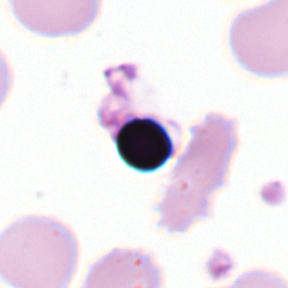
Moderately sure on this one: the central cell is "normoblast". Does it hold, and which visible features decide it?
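Chromatin: uniformly dense and almost black, with no visible texture.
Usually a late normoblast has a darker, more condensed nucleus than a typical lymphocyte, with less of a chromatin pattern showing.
This point goes to normoblast. Cytoplasm: scant and pale pinkish-lilac.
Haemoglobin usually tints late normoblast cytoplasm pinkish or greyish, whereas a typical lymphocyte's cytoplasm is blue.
Again this favours normoblast over typical lymphocyte. Also seen: no nucleoli, cytoplasm trailing raggedly off to the upper left, the nucleus sitting at the lower right edge of the cell, and a thin bright bluish fringe along the nucleus's lower edge. Verdict: the name normoblast fits.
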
